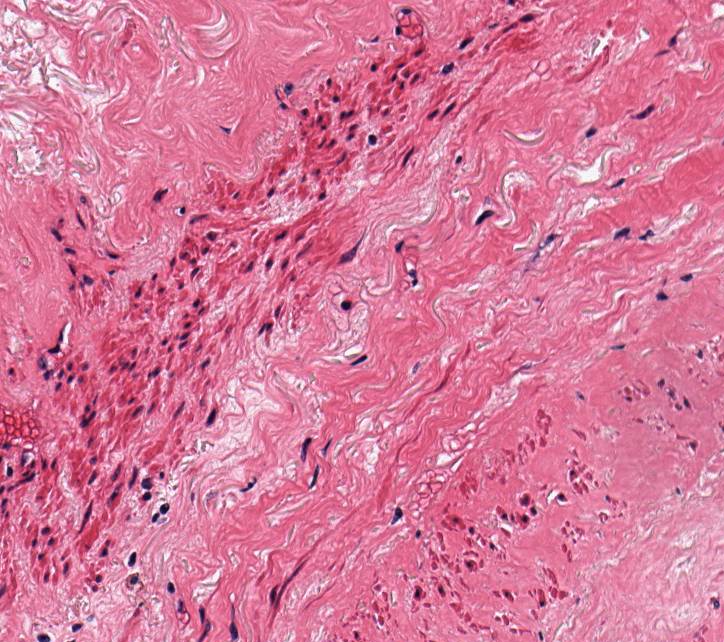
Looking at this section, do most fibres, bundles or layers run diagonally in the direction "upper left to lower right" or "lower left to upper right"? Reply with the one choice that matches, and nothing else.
Lower left to upper right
